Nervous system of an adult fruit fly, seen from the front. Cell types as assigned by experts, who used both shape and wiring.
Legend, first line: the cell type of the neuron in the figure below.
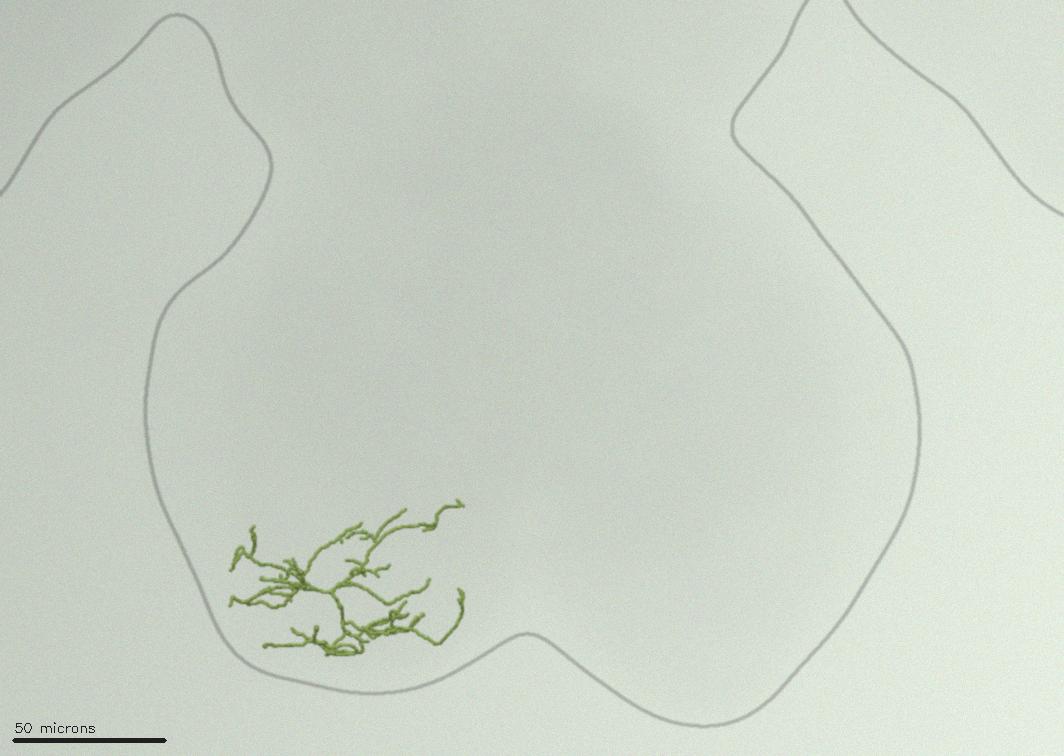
IN01B085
